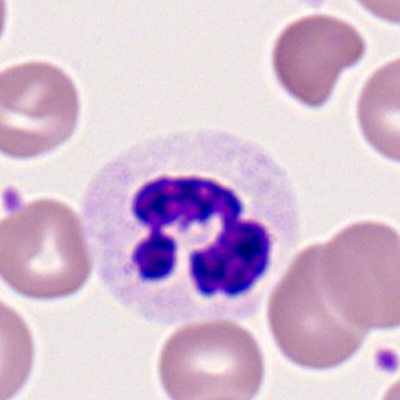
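A segmented neutrophil, central cell. Outline round, smooth. Nucleus in three lobes joined by narrow connections; no nucleoli visible. Cytoplasm with fine, faint lilac granules.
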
